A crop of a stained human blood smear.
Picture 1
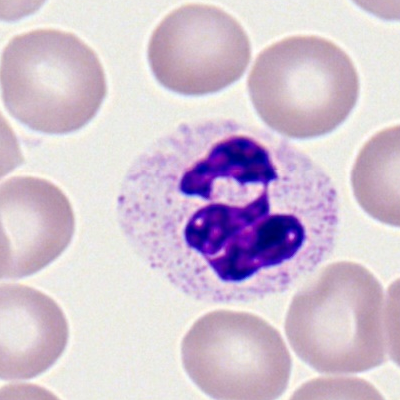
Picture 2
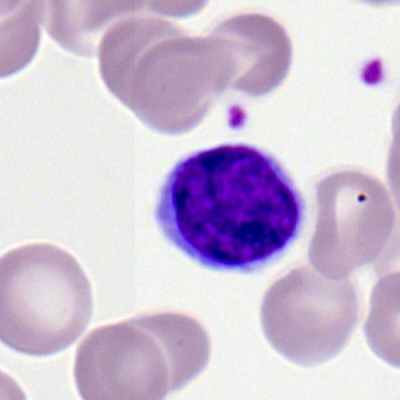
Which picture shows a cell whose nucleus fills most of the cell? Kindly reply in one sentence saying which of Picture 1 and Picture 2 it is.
The cell shown in picture 2 is mostly filled by its nucleus.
